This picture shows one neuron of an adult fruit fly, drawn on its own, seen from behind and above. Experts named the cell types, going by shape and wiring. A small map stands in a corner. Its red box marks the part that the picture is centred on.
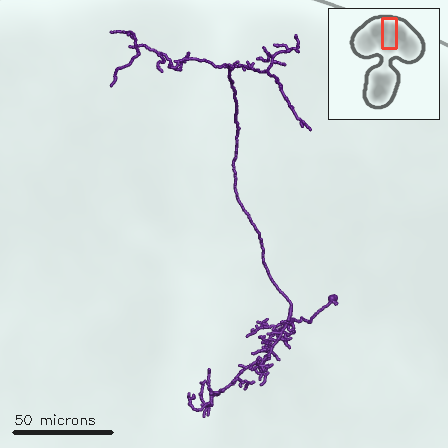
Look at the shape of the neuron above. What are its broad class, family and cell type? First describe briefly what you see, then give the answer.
From top to bottom in the picture it spans about 200 microns. Dozens of branch ends can be seen. Its broad class is central-brain intrinsic neuron. Its family is hemilineage FLAa2. Its cell type is PRW029.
